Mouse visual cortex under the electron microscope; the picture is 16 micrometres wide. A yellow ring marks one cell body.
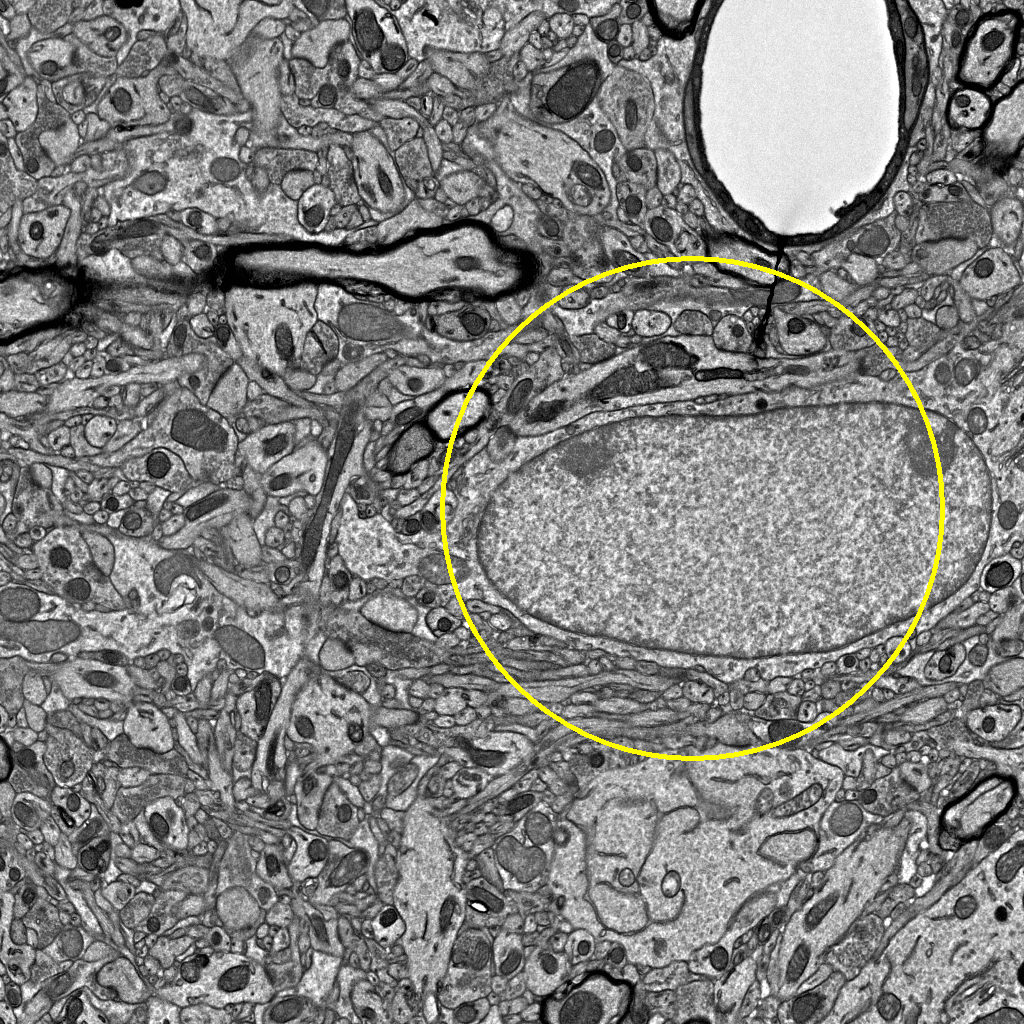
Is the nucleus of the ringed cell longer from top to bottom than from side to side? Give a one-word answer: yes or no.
No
